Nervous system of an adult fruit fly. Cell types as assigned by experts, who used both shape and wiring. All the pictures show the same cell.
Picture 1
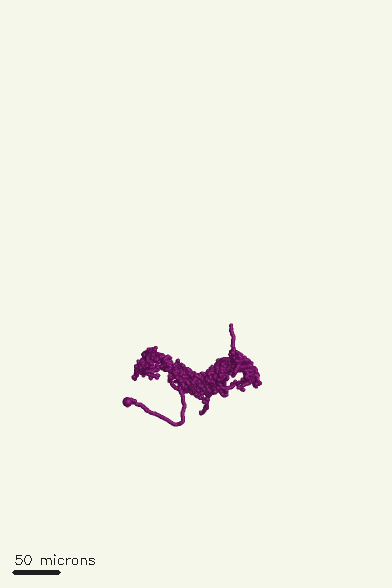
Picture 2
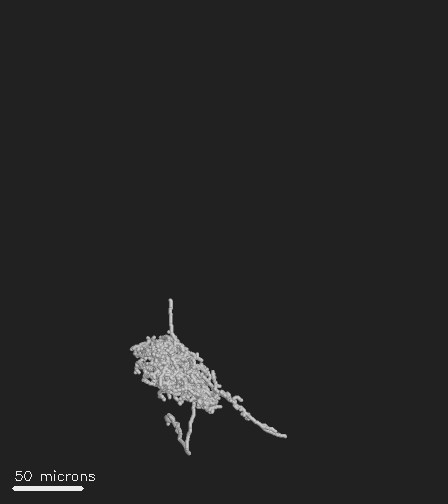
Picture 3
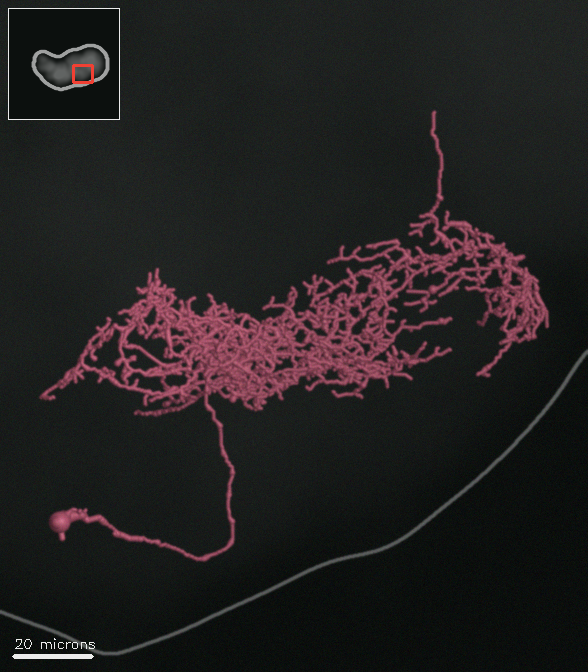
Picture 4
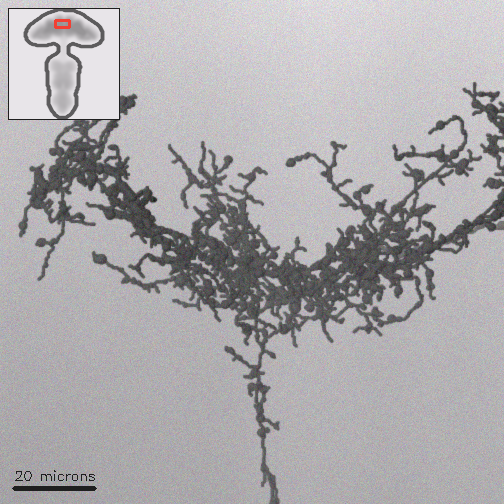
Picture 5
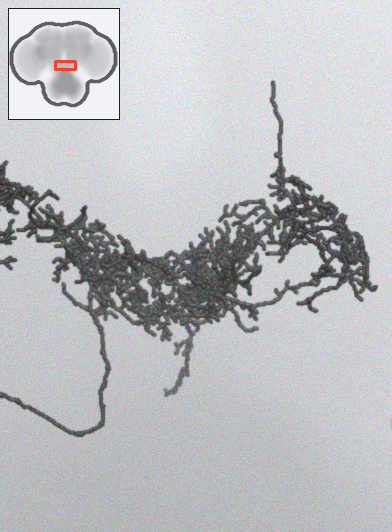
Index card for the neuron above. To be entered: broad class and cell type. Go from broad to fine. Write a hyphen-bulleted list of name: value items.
- broad class: central-brain intrinsic neuron
- cell type: GNG016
